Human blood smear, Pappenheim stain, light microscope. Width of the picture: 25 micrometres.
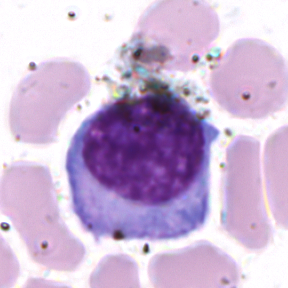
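Plasma cell, the cell at the centre of this stained peripheral blood smear. Its nucleus lies toward the top of the cell. The chromatin is coarse and clumped, with paler patches between darker areas. The cytoplasm is blue and shows no granules.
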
